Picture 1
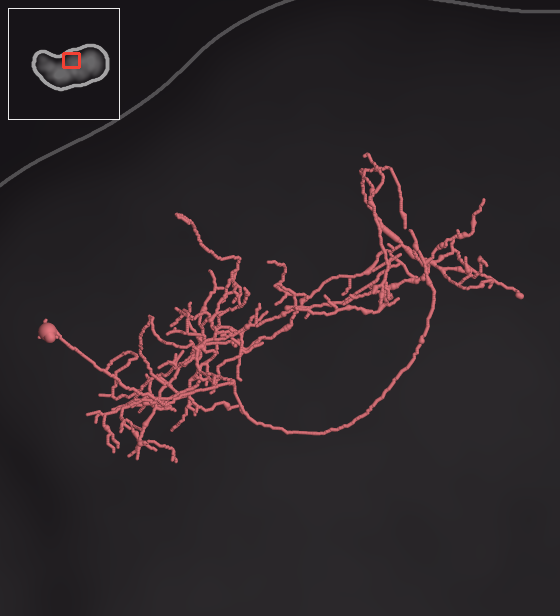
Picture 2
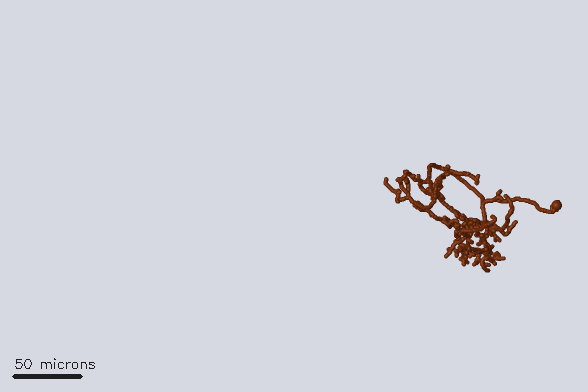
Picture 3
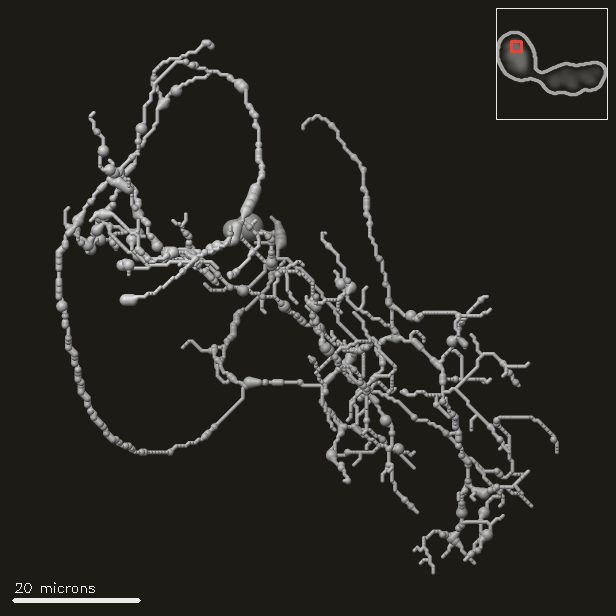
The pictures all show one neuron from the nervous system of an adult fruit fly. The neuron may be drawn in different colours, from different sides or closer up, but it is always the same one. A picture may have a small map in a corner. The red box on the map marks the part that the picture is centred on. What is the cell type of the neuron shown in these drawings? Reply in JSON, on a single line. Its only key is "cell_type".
{"cell_type": "LHAD1f3_b"}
